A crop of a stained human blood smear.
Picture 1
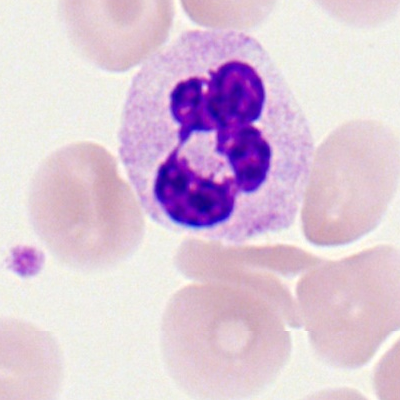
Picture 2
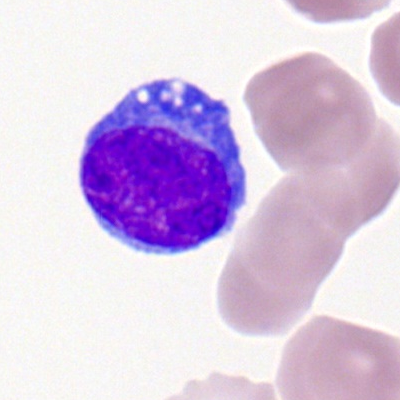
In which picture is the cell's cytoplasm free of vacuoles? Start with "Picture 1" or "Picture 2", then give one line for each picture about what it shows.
Picture 1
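Picture 1: No vacuoles are seen in the cytoplasm.
Picture 2: Several small clear vacuoles lie in the cytoplasm above the nucleus.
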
